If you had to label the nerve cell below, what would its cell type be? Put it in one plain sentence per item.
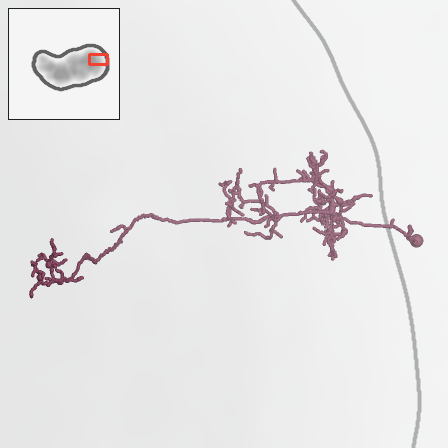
The cell type is TmY10.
